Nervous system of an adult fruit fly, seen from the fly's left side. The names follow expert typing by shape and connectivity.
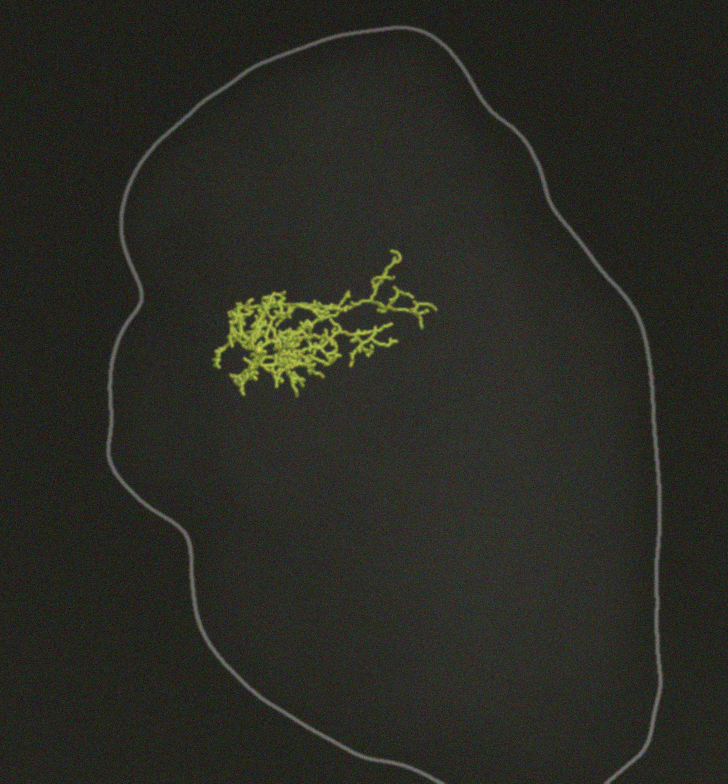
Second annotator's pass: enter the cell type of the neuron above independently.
AVLP198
